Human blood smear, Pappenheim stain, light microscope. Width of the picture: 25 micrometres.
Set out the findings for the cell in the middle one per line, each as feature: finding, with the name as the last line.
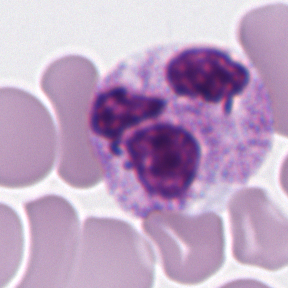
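Nucleoli: none visible.
Cytoplasm: plentiful, pale pink.
Granules: fine, lilac-pink, filling the cytoplasm.
Vacuoles: none.
Name: segmented neutrophil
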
